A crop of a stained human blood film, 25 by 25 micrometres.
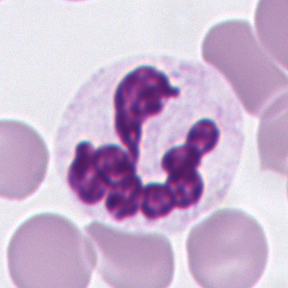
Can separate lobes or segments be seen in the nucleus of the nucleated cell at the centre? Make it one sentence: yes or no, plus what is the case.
Yes, its nucleus consists of two or more distinct lobes.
